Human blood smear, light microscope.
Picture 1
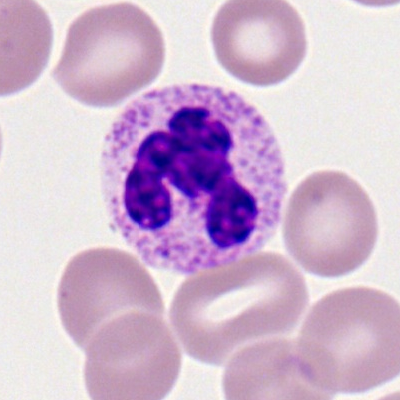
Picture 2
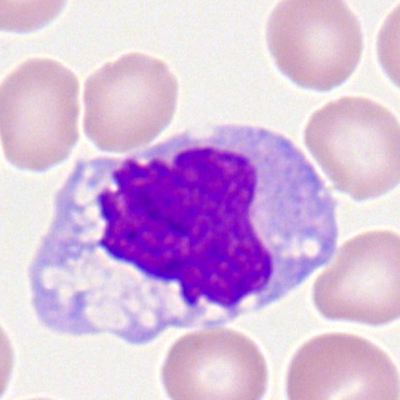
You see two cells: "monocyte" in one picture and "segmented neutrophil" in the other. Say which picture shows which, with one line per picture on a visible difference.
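Picture 1 shows a segmented neutrophil: No vacuoles are seen in the cytoplasm.
Picture 2 shows a monocyte: Clear vacuoles lie in the cytoplasm, gathered mostly below and to the left of the nucleus.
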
